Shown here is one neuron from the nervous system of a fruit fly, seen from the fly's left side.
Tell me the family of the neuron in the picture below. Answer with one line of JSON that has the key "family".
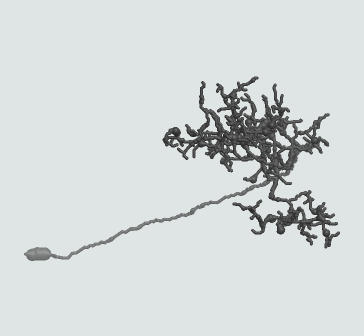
{"family": "Tm"}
